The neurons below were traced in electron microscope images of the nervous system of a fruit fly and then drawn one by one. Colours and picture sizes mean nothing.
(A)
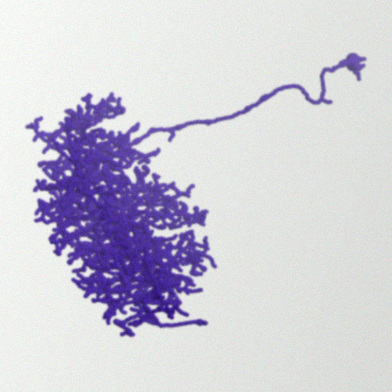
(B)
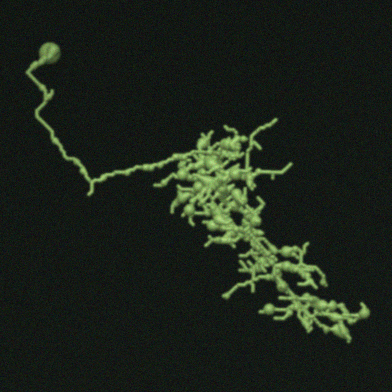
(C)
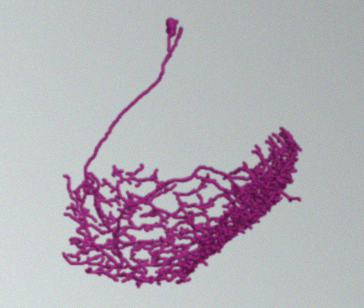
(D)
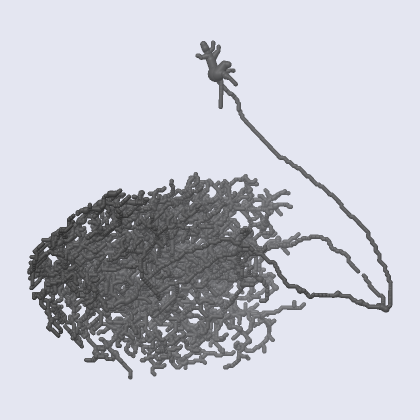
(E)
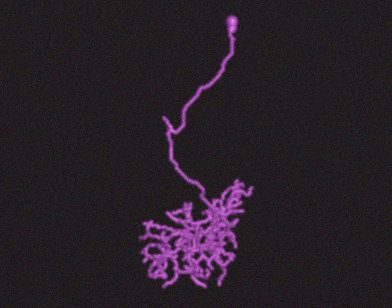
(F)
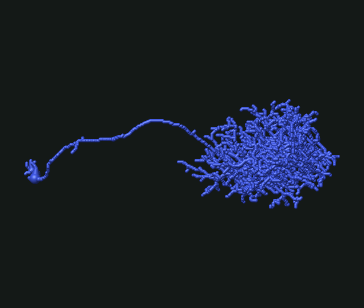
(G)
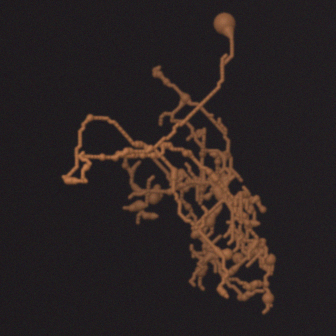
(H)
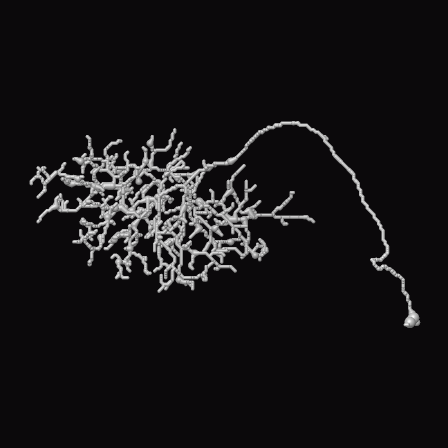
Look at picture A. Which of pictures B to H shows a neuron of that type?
F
